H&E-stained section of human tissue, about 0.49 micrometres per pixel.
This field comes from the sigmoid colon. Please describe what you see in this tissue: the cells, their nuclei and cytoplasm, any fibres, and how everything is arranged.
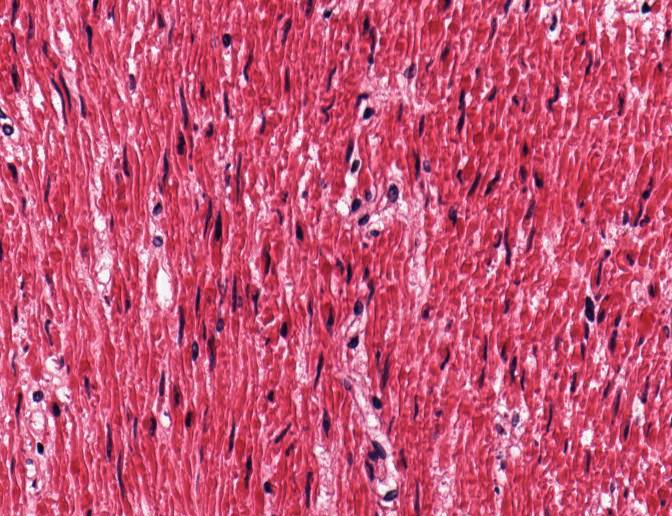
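Whole field: closely packed, elongated pink fibres. Orientation roughly top to bottom. Cytoplasm deep, fairly even red-pink. Nuclei mostly dark purple, elongated along fibre length.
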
